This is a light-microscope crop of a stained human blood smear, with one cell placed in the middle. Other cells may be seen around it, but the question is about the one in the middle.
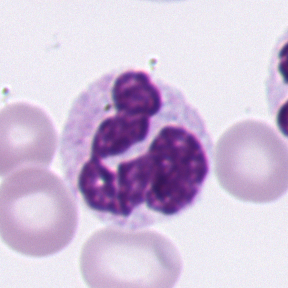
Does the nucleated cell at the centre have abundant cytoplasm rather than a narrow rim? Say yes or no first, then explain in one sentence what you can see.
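Yes. The cytoplasm is plentiful and pale pinkish-lilac.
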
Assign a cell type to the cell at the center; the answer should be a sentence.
Centred in the crop is a segmented neutrophil.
